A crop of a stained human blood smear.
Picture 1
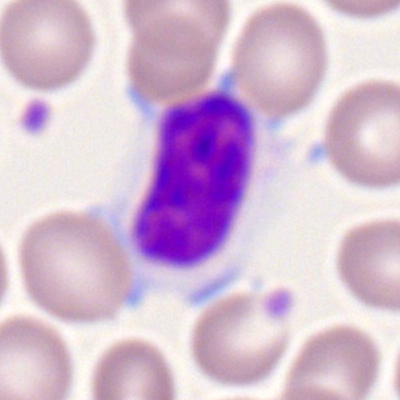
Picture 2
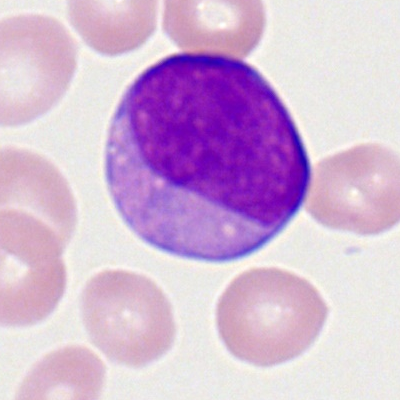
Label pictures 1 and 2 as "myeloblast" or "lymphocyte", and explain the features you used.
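Picture 1 shows a lymphocyte; picture 2 shows a myeloblast. The lymphocyte's chromatin stains deep purple and is clumped, with paler patches between darker areas; the myeloblast's is finely textured, without coarse dark clumps. Cytoplasm in picture 1 is very pale, nearly colourless, faintly blue at its edges, and shows no distinct granules; in picture 2 it is pale lilac. Picture 1 has more cytoplasm right of the nucleus than left; in picture 2 the cytoplasm forms a lower-left crescent, the nucleus sitting off-centre toward the upper right.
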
